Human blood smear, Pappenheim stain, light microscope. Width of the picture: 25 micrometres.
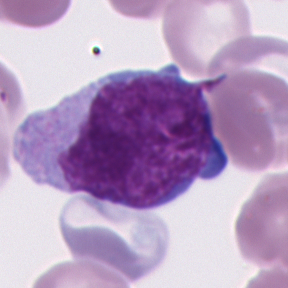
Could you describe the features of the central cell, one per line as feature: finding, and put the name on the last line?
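Chromatin: dark purple, coarsely mottled, not smooth.
Cytoplasm, left side: pale greyish blue.
Cytoplasm, right side: narrow darker blue rim lining the nucleus edge.
Projection: small, pointed, at upper right of cell.
Cell size: about 19 by 12 micrometres.
Nucleus: about 70% of cell area.
Name: myeloblast.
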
